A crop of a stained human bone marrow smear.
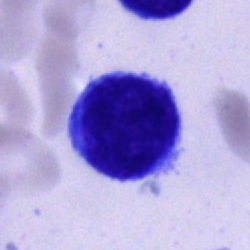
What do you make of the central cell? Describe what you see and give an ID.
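The chromatin is dense and dark blue-purple throughout the cell, and no nucleoli can be made out. No distinct rim of pale cytoplasm is visible around the nucleus. At the lower right, small fine projections fray the edge of the cell. The cell is a lymphocyte.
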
